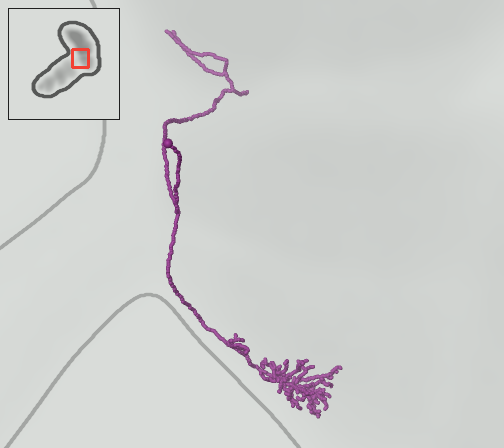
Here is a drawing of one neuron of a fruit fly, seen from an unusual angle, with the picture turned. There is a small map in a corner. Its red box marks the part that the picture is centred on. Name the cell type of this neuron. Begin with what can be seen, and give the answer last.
As drawn here it is taller than it is wide. Its broad class is visual projection neuron. Its cell type is LPT100.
